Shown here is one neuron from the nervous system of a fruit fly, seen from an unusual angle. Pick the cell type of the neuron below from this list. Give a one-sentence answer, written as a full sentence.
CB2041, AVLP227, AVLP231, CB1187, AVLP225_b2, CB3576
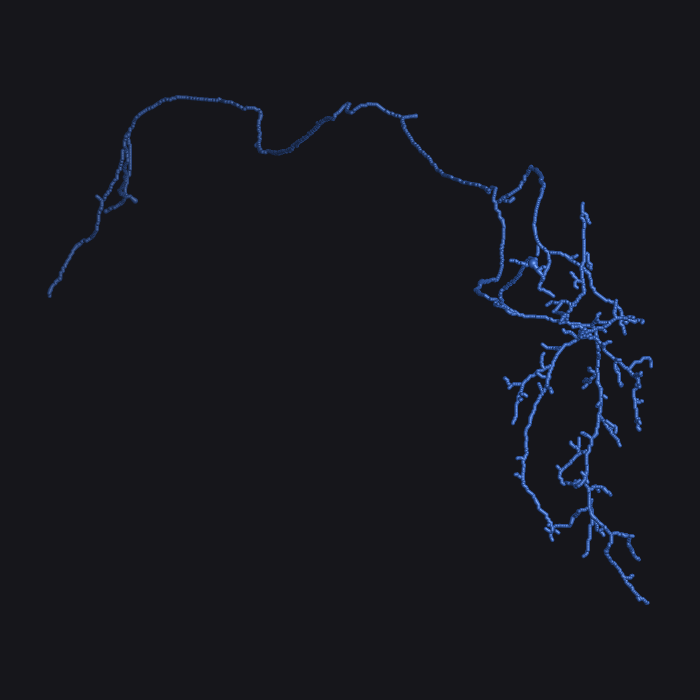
This neuron represents the cell type CB1187.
